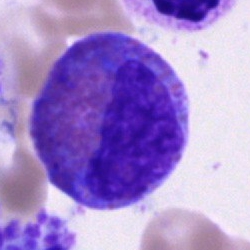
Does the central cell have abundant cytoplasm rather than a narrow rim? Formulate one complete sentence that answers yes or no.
Yes, its nucleus is set within plentiful cytoplasm.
